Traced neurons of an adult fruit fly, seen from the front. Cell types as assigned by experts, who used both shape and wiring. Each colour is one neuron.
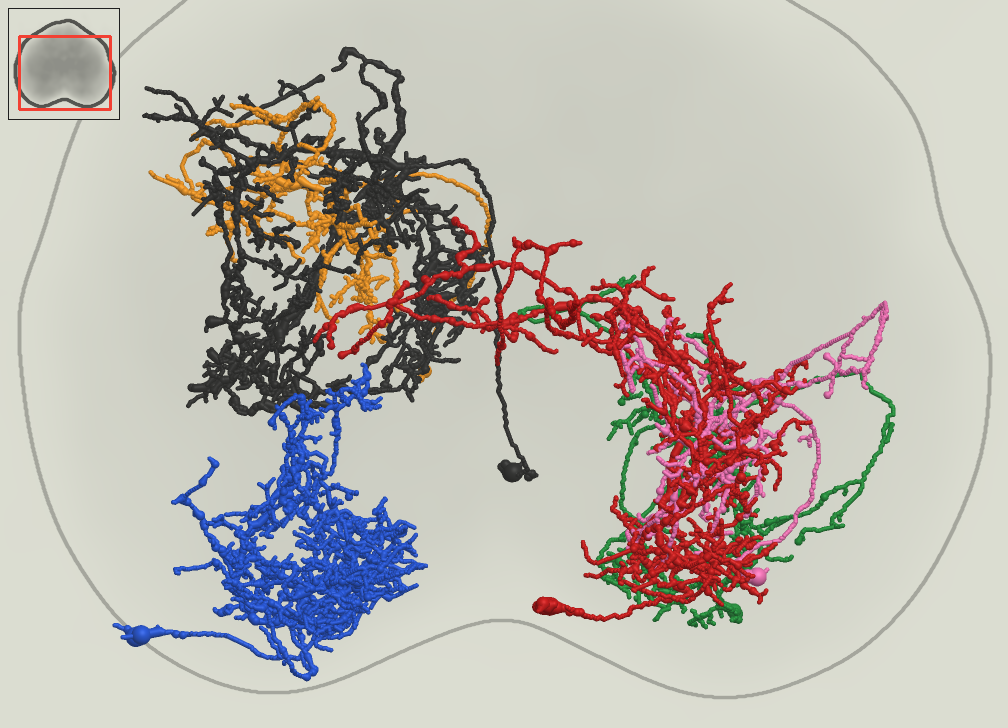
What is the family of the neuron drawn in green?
hemilineage 04B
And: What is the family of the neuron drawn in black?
hemilineage 04B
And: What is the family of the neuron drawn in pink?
hemilineage 04B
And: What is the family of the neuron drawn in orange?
hemilineage 04B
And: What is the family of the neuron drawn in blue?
hemilineage 01B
